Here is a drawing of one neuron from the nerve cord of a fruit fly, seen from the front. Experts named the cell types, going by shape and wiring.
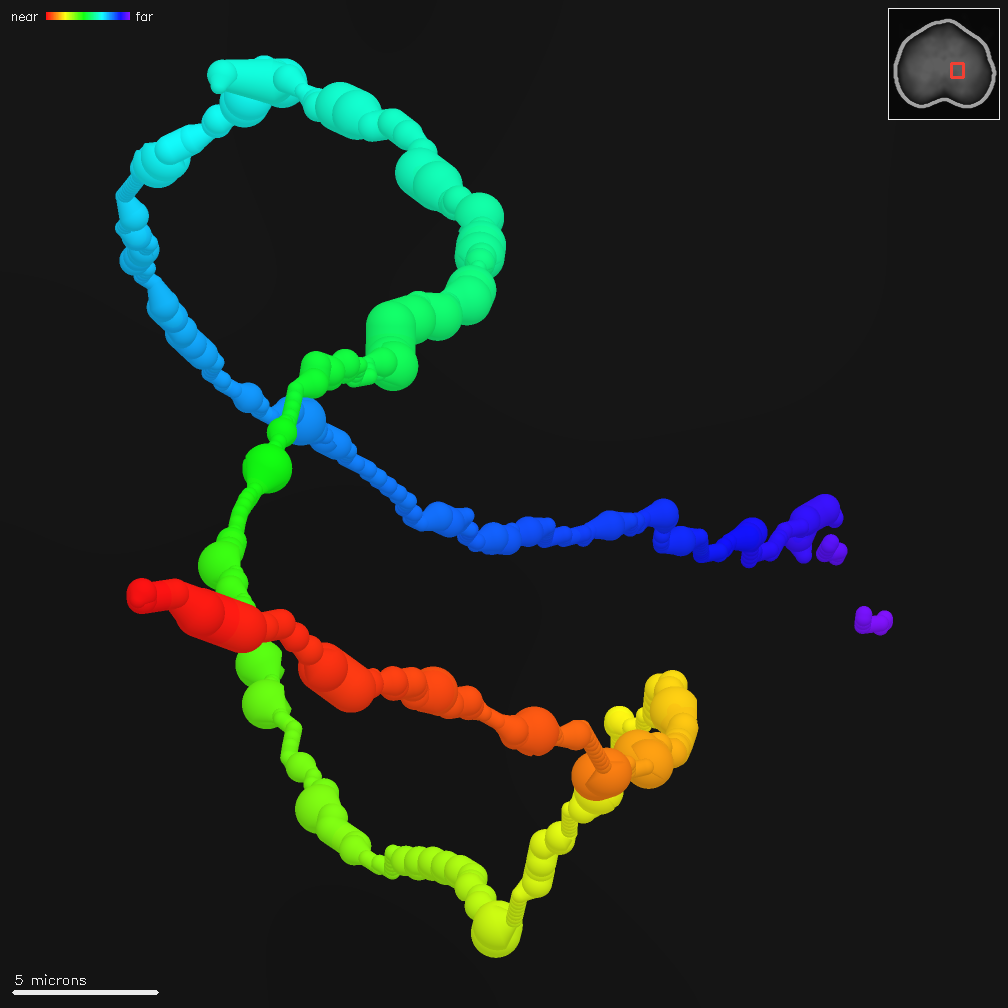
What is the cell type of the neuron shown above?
SNpp42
